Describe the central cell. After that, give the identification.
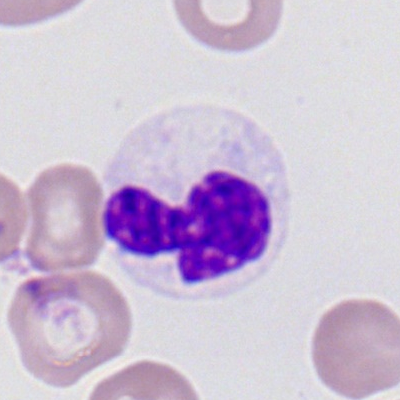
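Let's begin with the nucleus, which sits in the lower half of the cell. See how it is indented into two lobes, joined across a narrower middle. Around it, the cytoplasm is a pale greyish lilac, and the outline of the cell is round and smooth. We call this cell a segmented neutrophil.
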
